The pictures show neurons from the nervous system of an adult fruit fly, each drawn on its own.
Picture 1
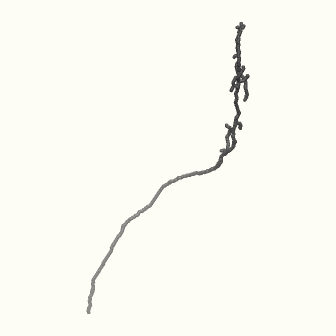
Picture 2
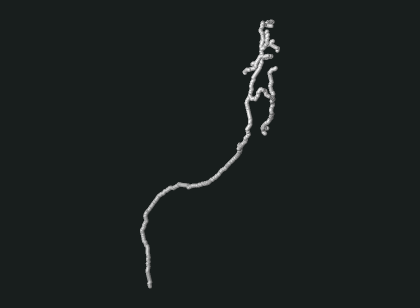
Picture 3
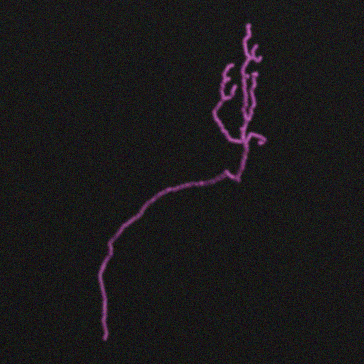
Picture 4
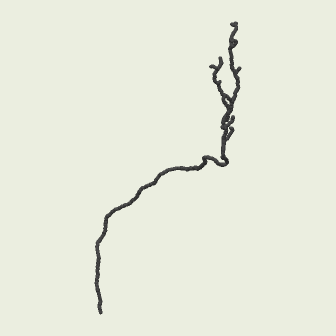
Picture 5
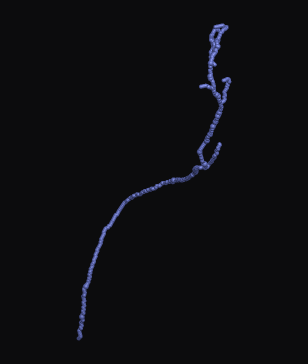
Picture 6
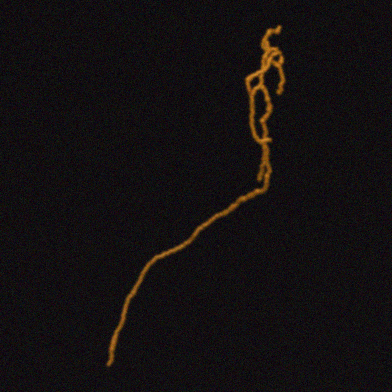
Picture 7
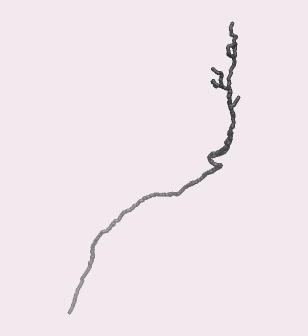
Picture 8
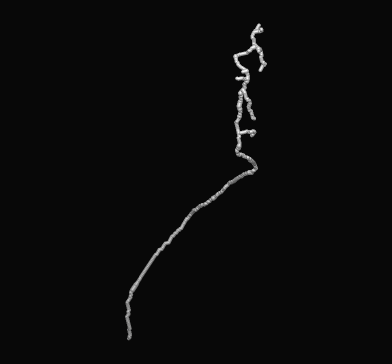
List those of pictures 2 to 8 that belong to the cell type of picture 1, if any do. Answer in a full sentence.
Picture 2, picture 3, picture 4, picture 5, picture 6, picture 7 and picture 8 are of the same cell type.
